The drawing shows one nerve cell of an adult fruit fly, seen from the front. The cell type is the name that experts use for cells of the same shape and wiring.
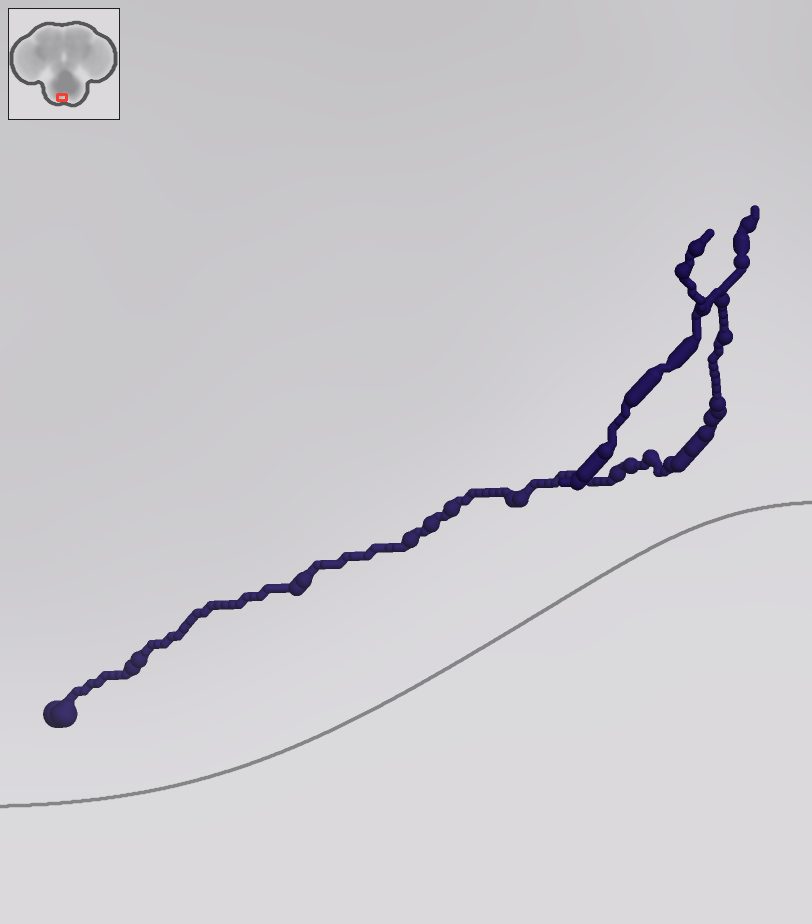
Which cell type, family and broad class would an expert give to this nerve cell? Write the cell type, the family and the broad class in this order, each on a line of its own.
LgLG2
class gustatory
sensory neuron entering the nerve cord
